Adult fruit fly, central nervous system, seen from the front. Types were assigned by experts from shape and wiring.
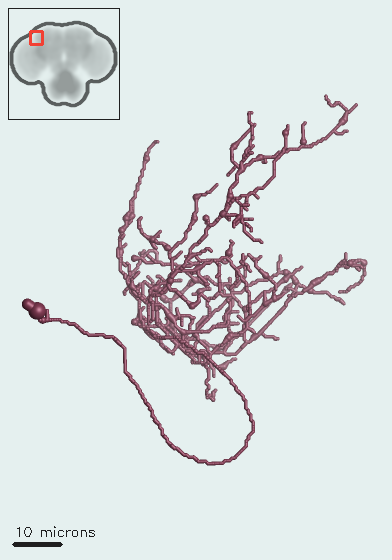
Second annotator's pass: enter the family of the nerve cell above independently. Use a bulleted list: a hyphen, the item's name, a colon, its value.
- family: hemilineage LHl4_dorsal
